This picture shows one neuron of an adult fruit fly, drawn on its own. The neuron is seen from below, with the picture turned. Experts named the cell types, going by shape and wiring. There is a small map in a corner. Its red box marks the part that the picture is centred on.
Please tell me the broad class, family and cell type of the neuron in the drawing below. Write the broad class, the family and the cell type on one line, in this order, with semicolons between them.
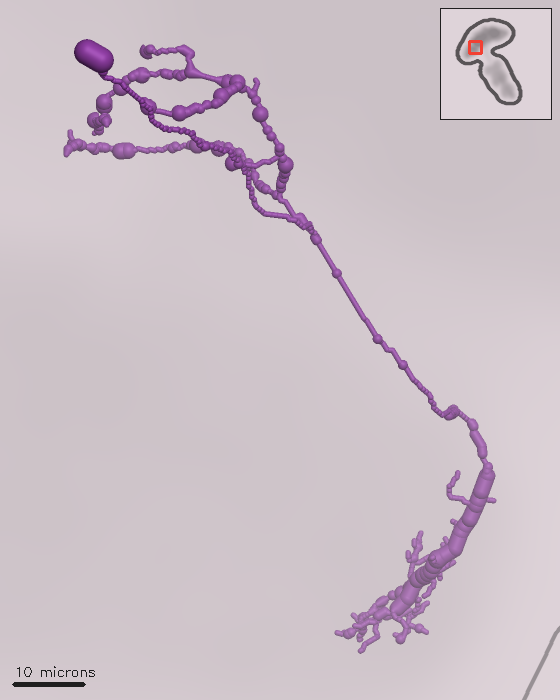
visual projection neuron; LC; LC12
